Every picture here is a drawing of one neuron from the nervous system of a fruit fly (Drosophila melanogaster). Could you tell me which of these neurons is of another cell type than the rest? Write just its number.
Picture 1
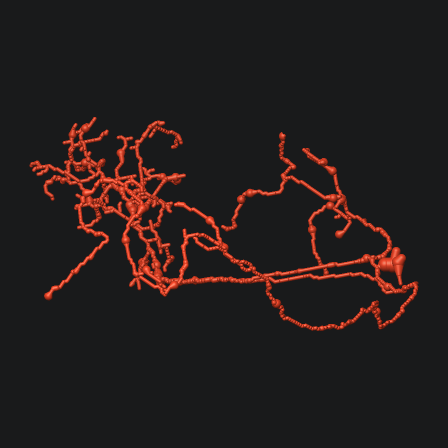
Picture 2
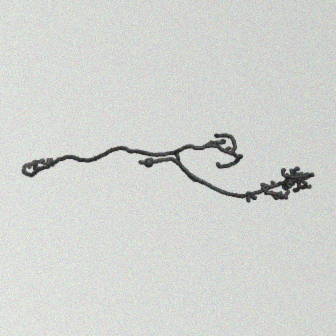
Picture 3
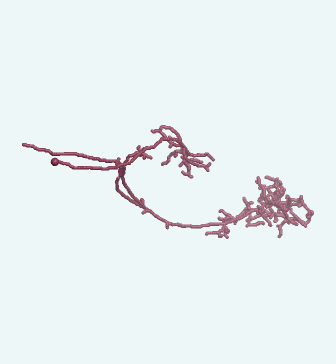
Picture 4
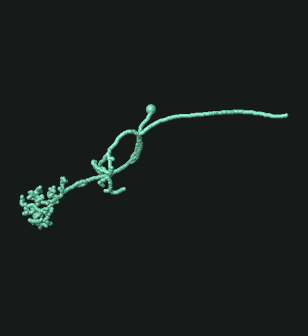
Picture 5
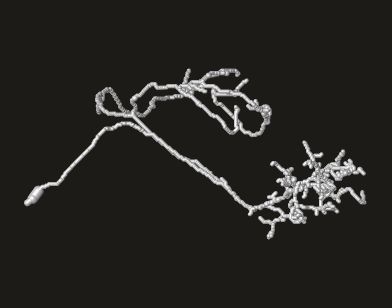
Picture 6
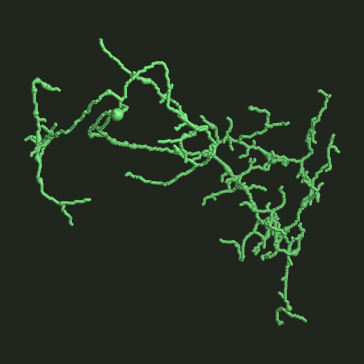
6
